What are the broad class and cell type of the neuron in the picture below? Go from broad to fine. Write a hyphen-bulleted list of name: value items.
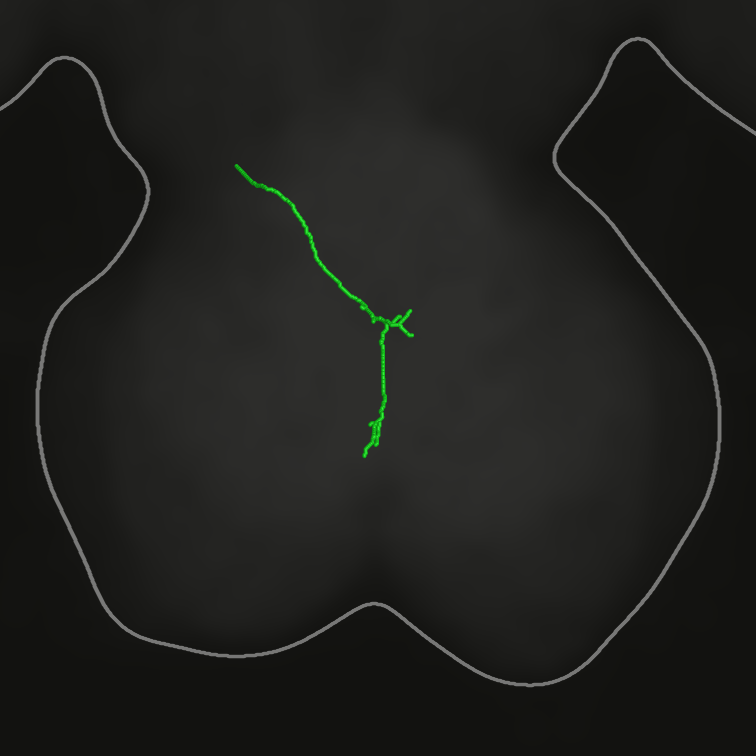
- broad class: sensory neuron entering the nerve cord
- cell type: SNxx22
